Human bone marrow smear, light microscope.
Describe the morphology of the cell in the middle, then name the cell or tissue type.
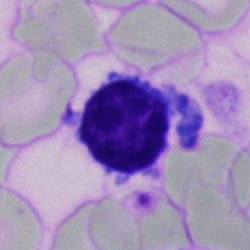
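Roughly round outline, and the chromatin's very dark purple and densely condensed. Cytoplasm is very scant, just a narrow rim at the edge of the nucleus. Irregular blue-purple fragments jut from the margin, the biggest cluster on the right. It's a lymphocyte.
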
